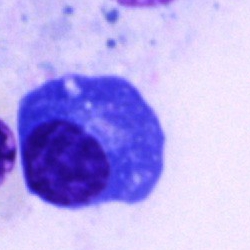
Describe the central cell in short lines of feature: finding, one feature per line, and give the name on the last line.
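Outline: irregular, several blunt angular corners
Nucleus: eccentric, lower left of cell
Cytoplasm: several small clear vacuoles scattered through
Granules: none distinct in cytoplasm
Name: plasma cell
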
